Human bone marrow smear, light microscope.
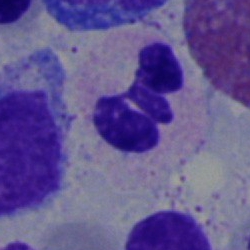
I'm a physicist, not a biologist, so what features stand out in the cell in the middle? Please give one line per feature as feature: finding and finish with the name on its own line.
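Outline: roughly round, faintly defined against the background
Chromatin: dense, dark purple throughout the nucleus
Cytoplasm: plentiful, pale pinkish-lilac
Granules: fine, small, violet, scattered through the cytoplasm
Name: segmented neutrophil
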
